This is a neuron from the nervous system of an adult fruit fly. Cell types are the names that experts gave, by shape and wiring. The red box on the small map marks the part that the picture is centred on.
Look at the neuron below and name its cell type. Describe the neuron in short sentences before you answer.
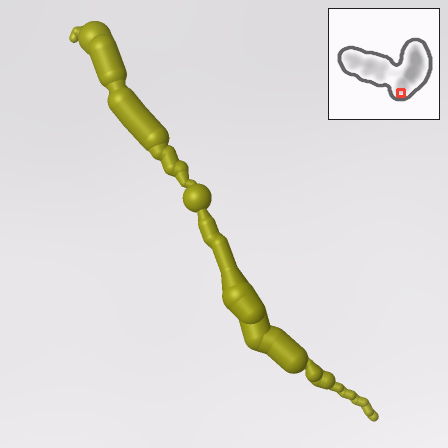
It lies in the brain. The drawing shows no cell body. It has a dozen or fewer branch ends. This is a photoreceptor or other optic-lobe sensory neuron. Its cell type is R8y.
